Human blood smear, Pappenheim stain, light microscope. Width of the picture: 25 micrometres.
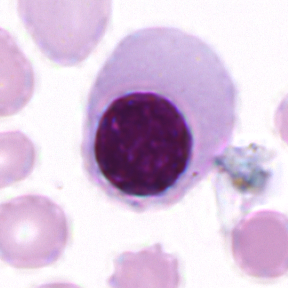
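Normoblast: a smooth oval cell, taller than it is wide, with the nucleus sitting off-centre in the lower part. You'll see the nucleus is round in outline and about 9 micrometres across, its chromatin dense, dark purple and coarsely clumped. Plenty of pale lilac cytoplasm, most of it lying above the nucleus.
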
